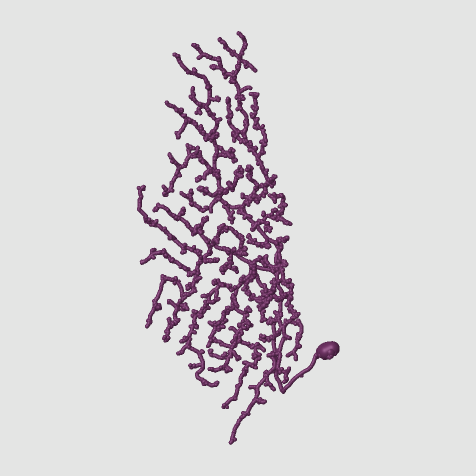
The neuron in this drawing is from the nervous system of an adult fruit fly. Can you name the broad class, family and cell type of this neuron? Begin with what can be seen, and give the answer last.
In this view it is taller than it is wide. This is an optic-lobe intrinsic neuron. Its family is Dm. Its cell type is Dm18.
